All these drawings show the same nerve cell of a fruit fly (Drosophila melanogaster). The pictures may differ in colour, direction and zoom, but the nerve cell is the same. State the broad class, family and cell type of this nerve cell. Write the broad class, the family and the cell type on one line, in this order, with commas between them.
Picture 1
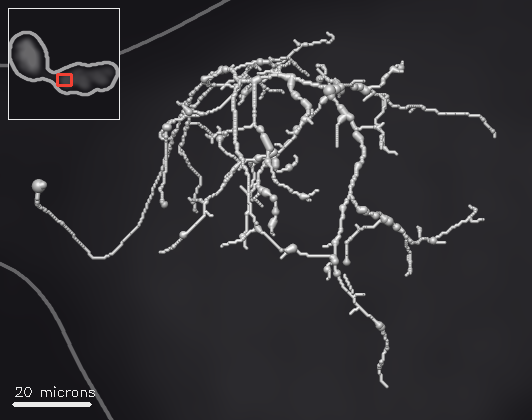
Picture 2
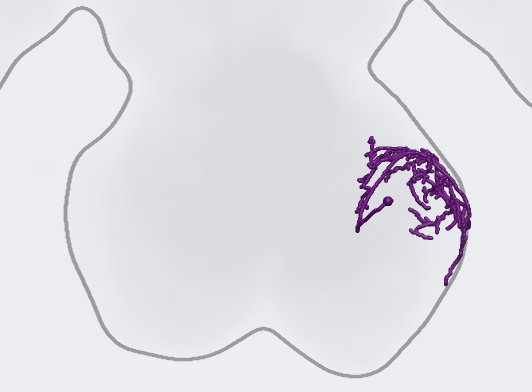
nerve-cord intrinsic neuron, hemilineage 08A, IN08A026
